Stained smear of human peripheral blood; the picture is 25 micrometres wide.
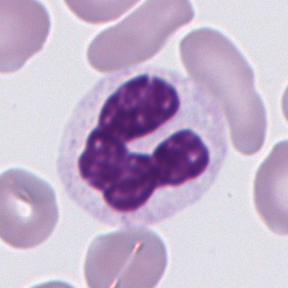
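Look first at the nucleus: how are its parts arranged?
As a curved chain of connected lobes, opening toward the right.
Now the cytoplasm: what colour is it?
Pale lilac-pink, holding fine, faint lilac granules.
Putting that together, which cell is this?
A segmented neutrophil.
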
